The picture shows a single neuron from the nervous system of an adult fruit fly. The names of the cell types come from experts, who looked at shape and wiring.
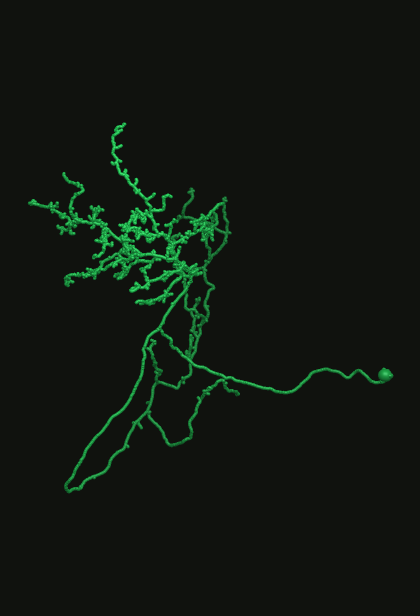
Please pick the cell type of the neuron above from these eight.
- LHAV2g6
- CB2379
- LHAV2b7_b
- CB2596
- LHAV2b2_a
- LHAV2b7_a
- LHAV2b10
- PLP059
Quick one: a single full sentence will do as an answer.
It is the cell type LHAV2b10 to which this neuron belongs.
